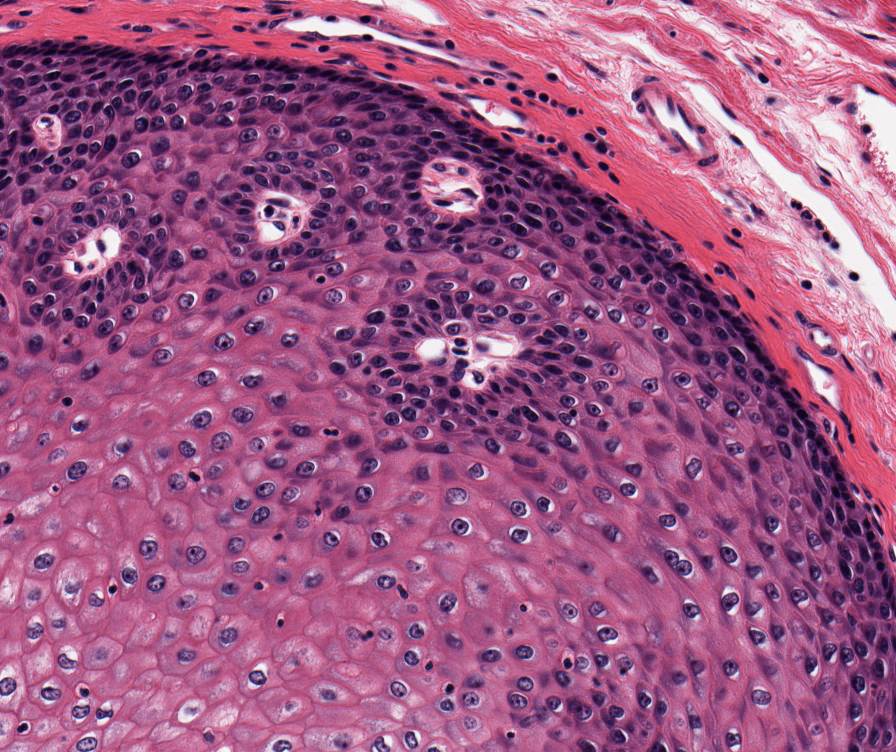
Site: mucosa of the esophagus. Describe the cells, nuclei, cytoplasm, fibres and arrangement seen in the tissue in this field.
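Stratified squamous epithelium forms a broad rounded sheet over most of the field. Stroma lies along its convex upper right border. At that edge the epithelial cells are small and crowded with dark nuclei, making a darker band. Toward the lower left, squamous cells become larger and polygonal, with abundant pale pink cytoplasm. Stroma: dense pink collagen, spindle-shaped nuclei running parallel to the epithelial border.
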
